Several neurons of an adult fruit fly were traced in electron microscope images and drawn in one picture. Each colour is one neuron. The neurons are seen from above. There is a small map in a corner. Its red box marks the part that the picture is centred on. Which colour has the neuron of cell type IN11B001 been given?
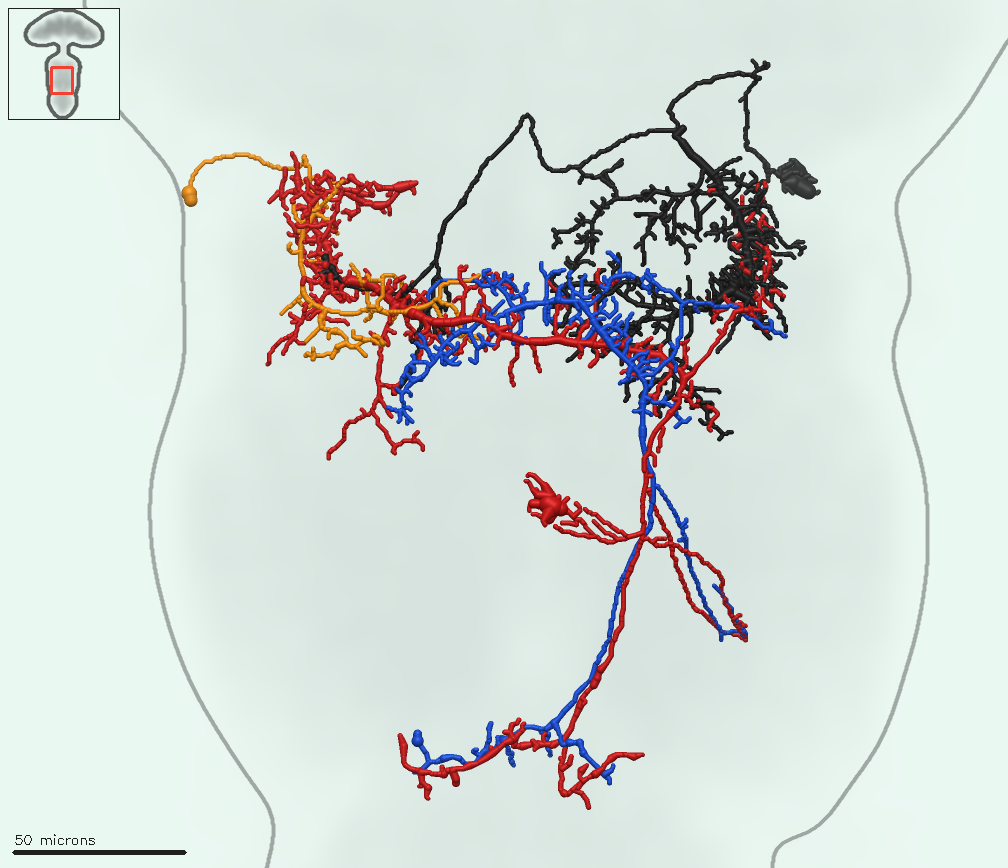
red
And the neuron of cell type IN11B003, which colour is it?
blue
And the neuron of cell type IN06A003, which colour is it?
black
